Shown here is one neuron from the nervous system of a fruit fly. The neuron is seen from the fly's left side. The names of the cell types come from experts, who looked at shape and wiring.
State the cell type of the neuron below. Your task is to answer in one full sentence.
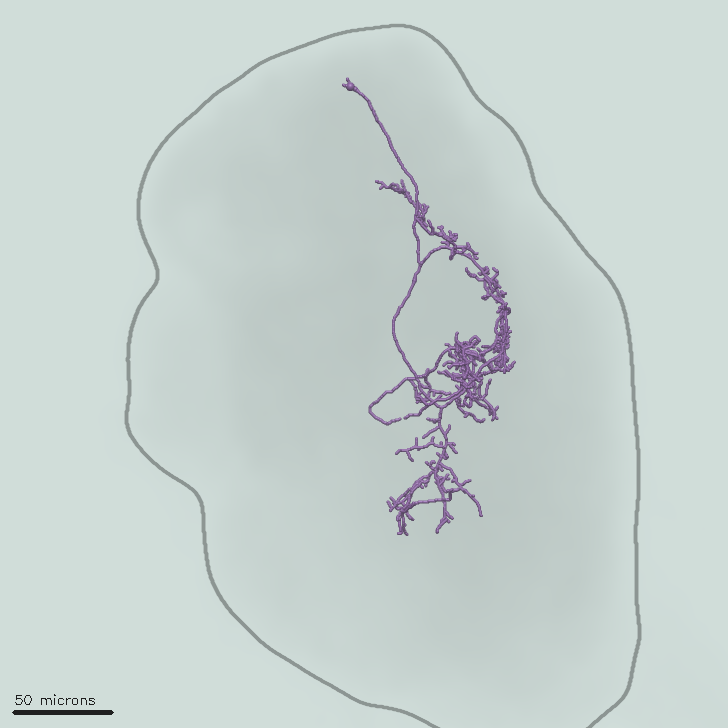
Under the cell type IB026 falls this neuron.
